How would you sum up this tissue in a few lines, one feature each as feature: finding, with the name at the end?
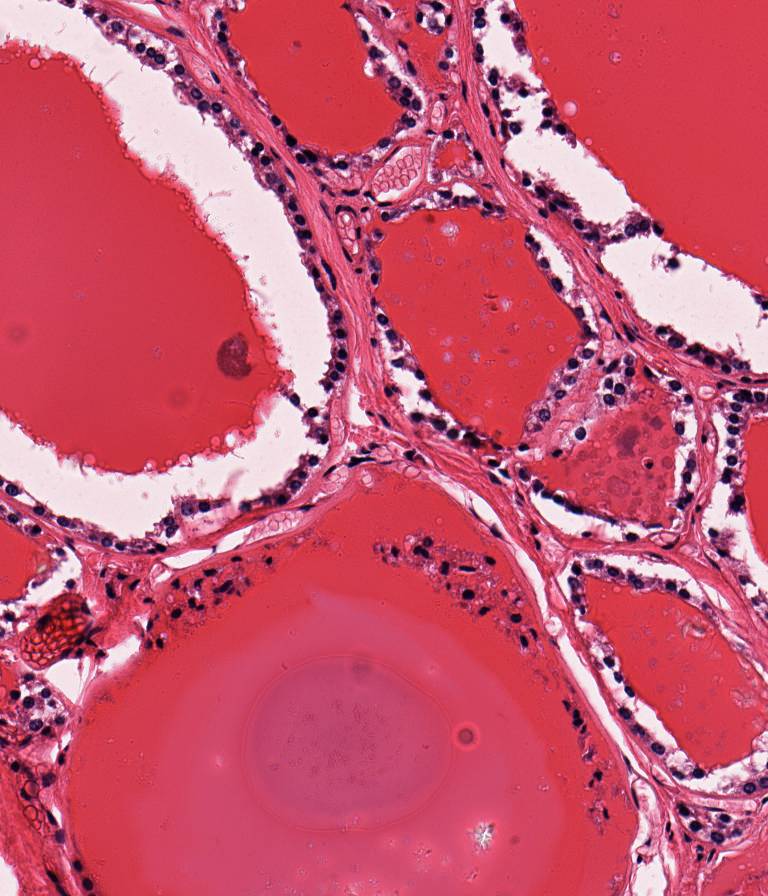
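Follicles: closed, rounded, clearly varying in size, packed side by side
Lining: one layer of flattened to low cuboidal cells
Nuclei: small, dark, round
Stroma: only narrow pink fibrous bands between follicles
Vessel: small, packed with red blood cells, in stroma at left edge
Name: thyroid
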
